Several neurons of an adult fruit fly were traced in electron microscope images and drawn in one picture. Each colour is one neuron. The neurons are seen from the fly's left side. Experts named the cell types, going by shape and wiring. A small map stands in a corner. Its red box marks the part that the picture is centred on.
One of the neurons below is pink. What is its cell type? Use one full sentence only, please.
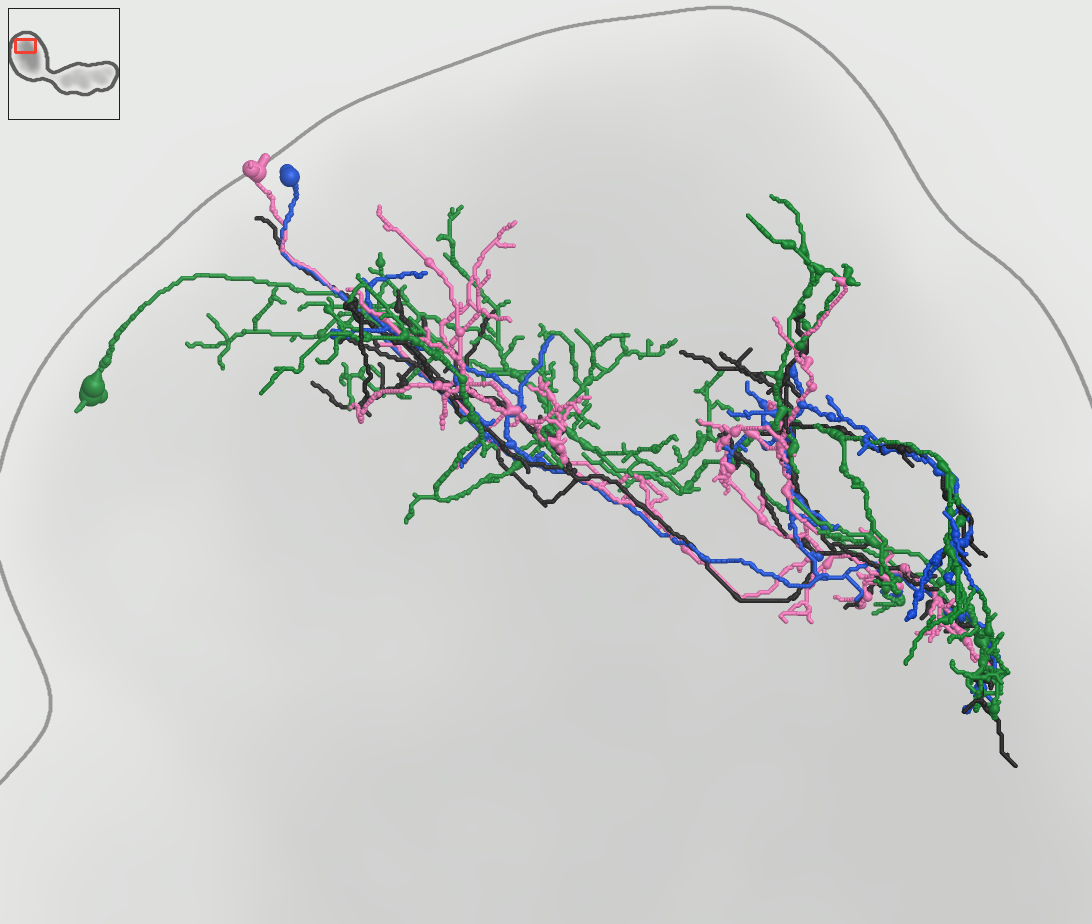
Classified by cell type, this neuron is CL042.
